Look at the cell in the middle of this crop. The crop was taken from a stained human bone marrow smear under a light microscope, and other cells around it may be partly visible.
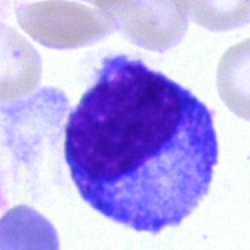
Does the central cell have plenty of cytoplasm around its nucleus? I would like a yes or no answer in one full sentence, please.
Yes, there is a wide area of cytoplasm around the nucleus.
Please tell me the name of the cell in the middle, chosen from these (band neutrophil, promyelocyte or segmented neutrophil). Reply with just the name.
promyelocyte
